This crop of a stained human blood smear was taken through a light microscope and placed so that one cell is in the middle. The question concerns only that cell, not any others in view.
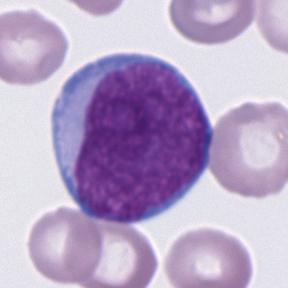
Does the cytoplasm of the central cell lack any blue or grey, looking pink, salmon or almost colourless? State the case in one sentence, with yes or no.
No, within this cell, the cytoplasm is coloured a deep or dark blue.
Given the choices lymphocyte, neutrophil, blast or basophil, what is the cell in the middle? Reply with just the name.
blast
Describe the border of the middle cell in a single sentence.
Worth noting that the cell border is smooth and lacks projections.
